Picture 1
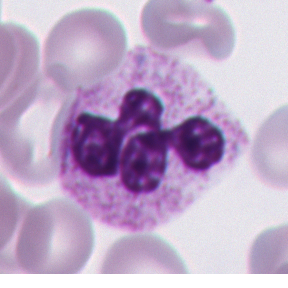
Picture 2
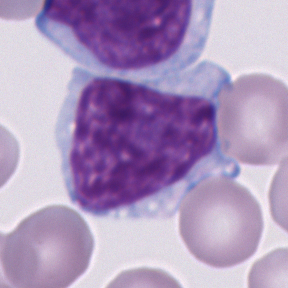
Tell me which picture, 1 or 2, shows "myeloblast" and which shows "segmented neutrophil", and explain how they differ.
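Of the two cells, the segmented neutrophil is in picture 1 and the myeloblast in picture 2. The nucleus of the segmented neutrophil is divided into four separate lobes with dark purple, densely clumped chromatin, whereas that of the myeloblast has an angular, roughly triangular outline with fairly straight sides. The cytoplasm of the segmented neutrophil is plentiful and pale pink, evenly filled with fine lilac-pink granules, and without vacuoles.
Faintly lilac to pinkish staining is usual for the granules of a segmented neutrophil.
The cytoplasm of the myeloblast is pale blue, with no granules seen. The outlines differ as well: roughly round in the segmented neutrophil, irregular in the myeloblast, which carries a small knob-like projection at the lower right. Another nucleated cell touches the upper edge of the myeloblast.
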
